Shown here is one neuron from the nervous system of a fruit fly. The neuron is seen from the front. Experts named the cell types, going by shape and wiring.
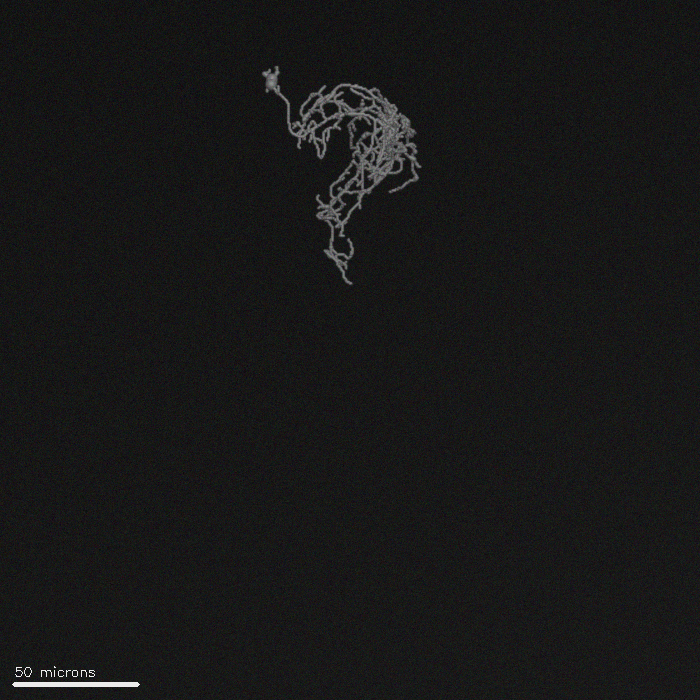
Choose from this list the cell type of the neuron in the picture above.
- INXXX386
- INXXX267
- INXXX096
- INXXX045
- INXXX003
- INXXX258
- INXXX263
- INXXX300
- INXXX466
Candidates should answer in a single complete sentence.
The neuron here is of the cell type INXXX386.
